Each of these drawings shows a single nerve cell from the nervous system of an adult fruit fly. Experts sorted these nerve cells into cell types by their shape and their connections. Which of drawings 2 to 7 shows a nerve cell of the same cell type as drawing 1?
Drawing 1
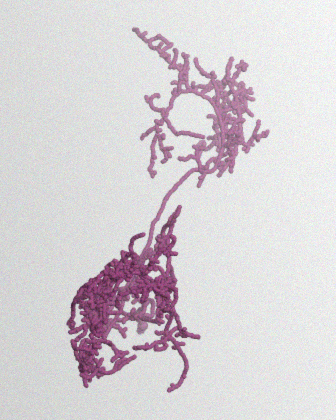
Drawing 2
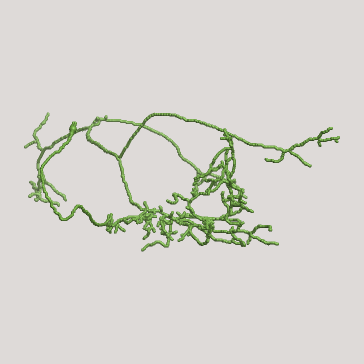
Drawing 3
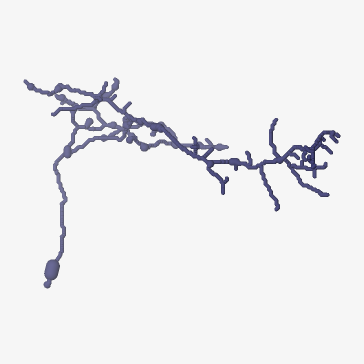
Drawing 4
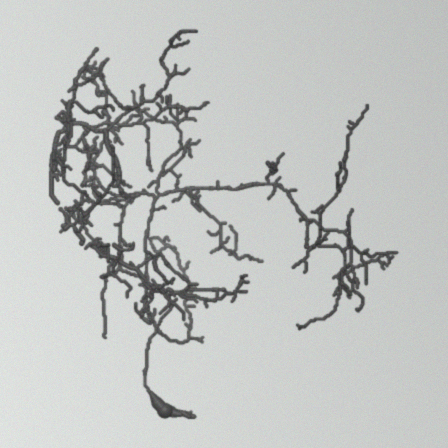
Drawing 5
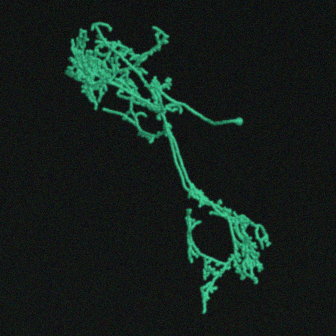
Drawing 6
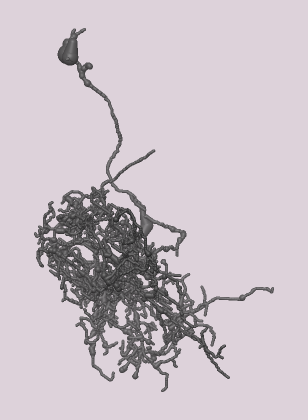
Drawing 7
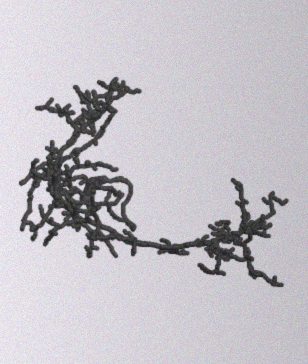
Drawing 5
